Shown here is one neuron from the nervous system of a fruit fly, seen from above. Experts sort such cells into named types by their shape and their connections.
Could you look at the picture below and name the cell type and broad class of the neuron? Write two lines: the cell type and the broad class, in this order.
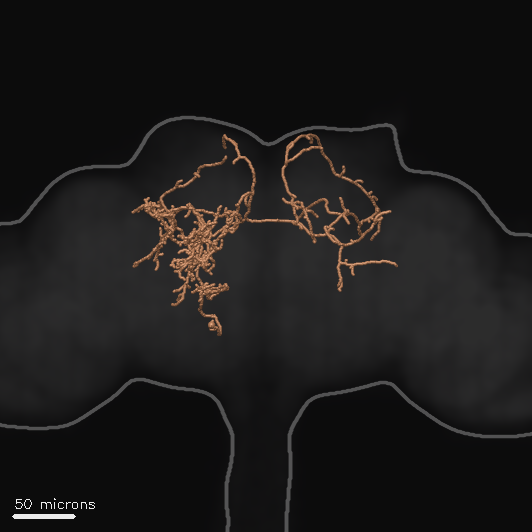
SIP064
central-brain intrinsic neuron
